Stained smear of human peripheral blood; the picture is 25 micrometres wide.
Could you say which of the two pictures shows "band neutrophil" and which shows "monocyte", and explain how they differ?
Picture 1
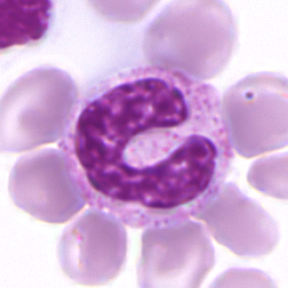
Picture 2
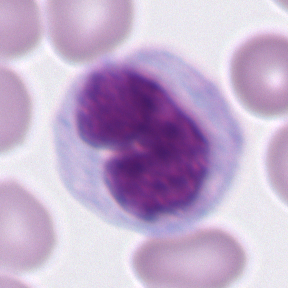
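The band neutrophil appears in picture 1 and the monocyte in picture 2. Both cells have a smooth, roughly round outline, and the monocyte shows no projections. In picture 1 the nucleus is curved, with its open side facing right.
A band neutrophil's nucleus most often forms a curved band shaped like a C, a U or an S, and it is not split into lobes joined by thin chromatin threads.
In picture 2 the nucleus has a single deep notch on its left side, which gives it a kidney shape, and it measures about 14 by 10 micrometres.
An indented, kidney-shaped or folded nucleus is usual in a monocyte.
The band neutrophil's chromatin is coarsely clumped, and no nucleolus is visible.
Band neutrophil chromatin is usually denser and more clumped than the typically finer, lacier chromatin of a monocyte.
The cytoplasm differs in colour: pale pink with scattered small pink-violet granules in picture 1, pale greyish blue without distinct granules in picture 2.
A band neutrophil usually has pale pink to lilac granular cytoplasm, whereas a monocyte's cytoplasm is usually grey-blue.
The monocyte's cytoplasm also shows no clear vacuoles. The monocyte is about 17 micrometres across, and its nucleus fills about 50% of the cell's area.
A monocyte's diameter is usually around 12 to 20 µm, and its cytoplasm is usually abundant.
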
